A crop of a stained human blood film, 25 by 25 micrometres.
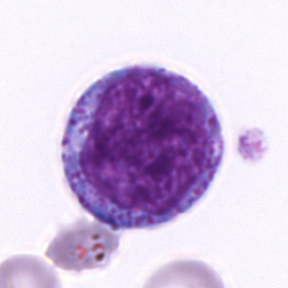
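Promyelocyte, the nucleated cell at the centre of this blood smear. Notice how the chromatin makes a fine, lacy network with only a few darker patches. The blue cytoplasm forms just a narrow rim around the nucleus, and fine reddish-purple granules are scattered through it. The cell is about 14 micrometres across.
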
